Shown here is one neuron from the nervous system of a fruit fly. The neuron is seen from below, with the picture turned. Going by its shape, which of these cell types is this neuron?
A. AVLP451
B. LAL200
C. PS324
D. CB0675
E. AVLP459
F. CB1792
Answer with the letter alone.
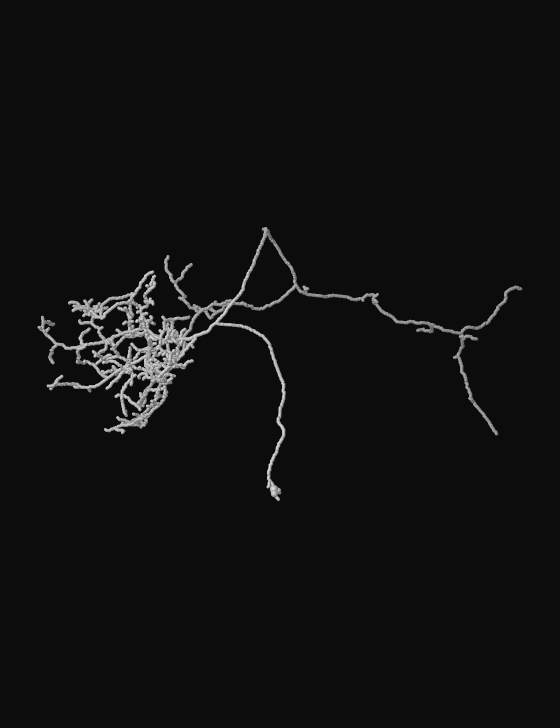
A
